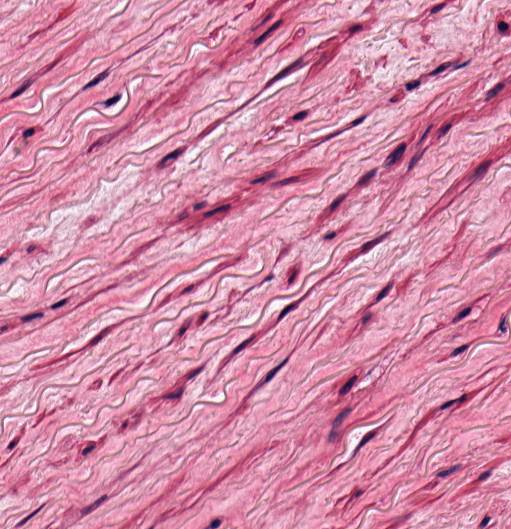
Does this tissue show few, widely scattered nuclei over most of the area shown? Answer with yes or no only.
Yes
